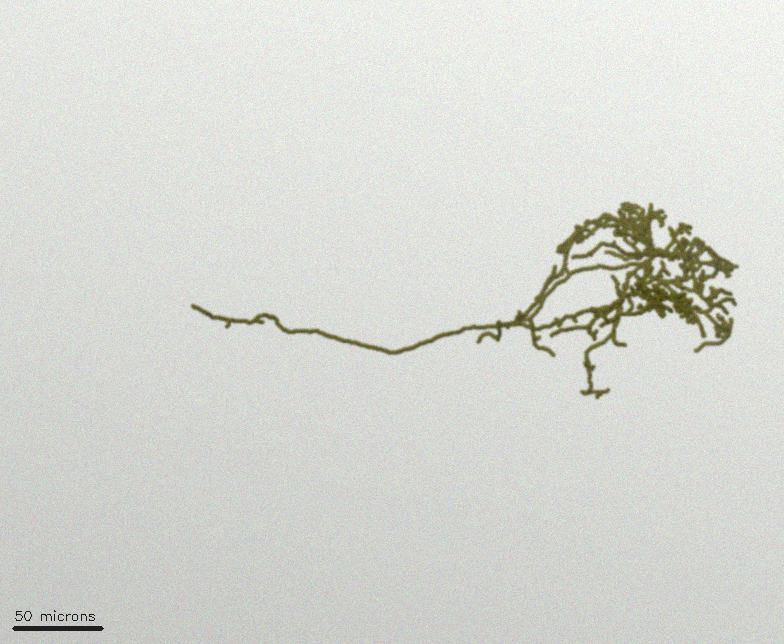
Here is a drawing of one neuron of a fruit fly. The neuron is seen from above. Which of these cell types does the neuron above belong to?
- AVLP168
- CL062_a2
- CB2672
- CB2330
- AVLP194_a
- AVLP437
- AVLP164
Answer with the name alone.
CB2672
